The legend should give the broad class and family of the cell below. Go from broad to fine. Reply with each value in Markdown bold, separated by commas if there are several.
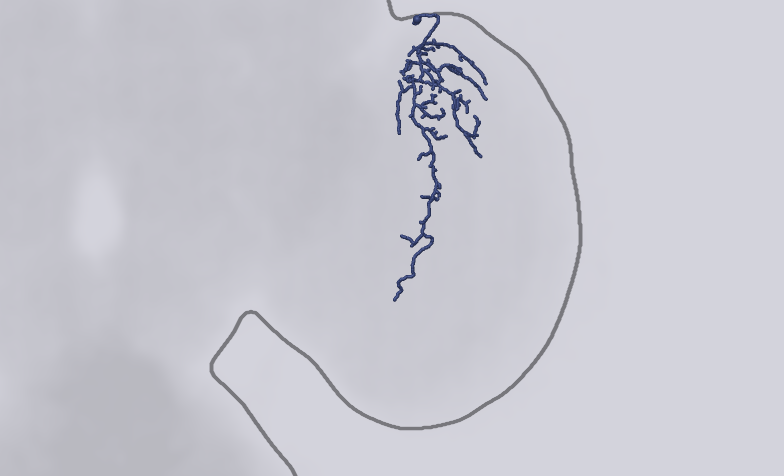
**optic-lobe intrinsic neuron**, **Cm**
